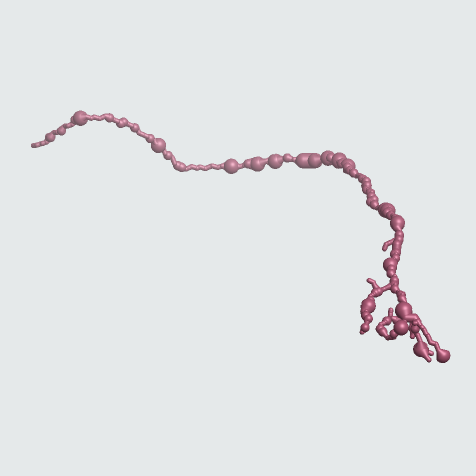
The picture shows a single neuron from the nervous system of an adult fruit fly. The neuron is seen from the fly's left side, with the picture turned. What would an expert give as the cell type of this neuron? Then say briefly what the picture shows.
It is of cell type SNta42. It is a sensory neuron entering the nerve cord. The drawing shows no cell body. There are a dozen or fewer branch ends.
